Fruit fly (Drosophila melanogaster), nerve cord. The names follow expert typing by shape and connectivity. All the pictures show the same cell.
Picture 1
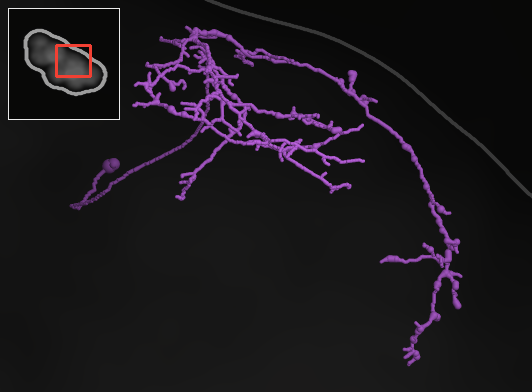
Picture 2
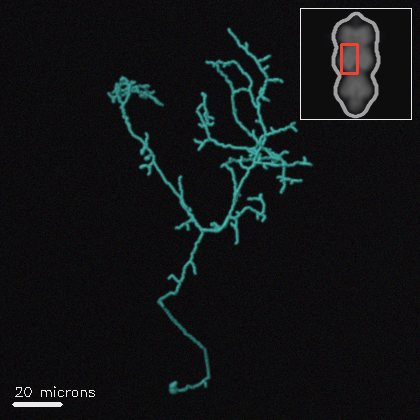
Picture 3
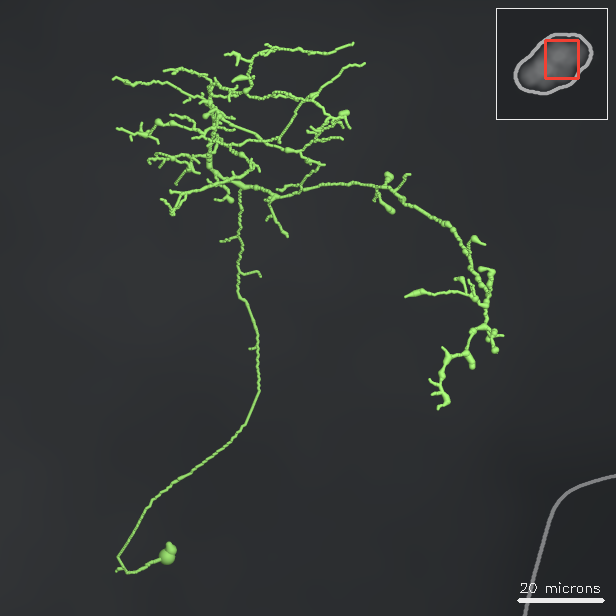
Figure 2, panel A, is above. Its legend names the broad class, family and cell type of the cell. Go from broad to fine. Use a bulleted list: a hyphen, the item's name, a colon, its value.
- broad class: nerve-cord intrinsic neuron
- family: hemilineage 03B
- cell type: IN03B071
